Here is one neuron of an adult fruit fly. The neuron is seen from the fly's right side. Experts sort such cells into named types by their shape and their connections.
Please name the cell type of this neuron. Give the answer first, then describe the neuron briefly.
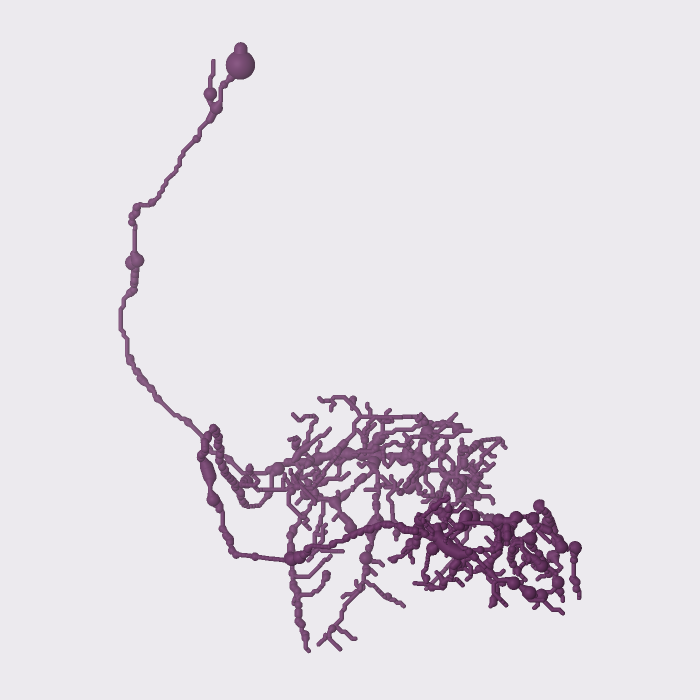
Its cell type is hDeltaI. It is a central-brain intrinsic neuron. Dozens of branch ends can be seen. In this view it is taller than it is wide.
